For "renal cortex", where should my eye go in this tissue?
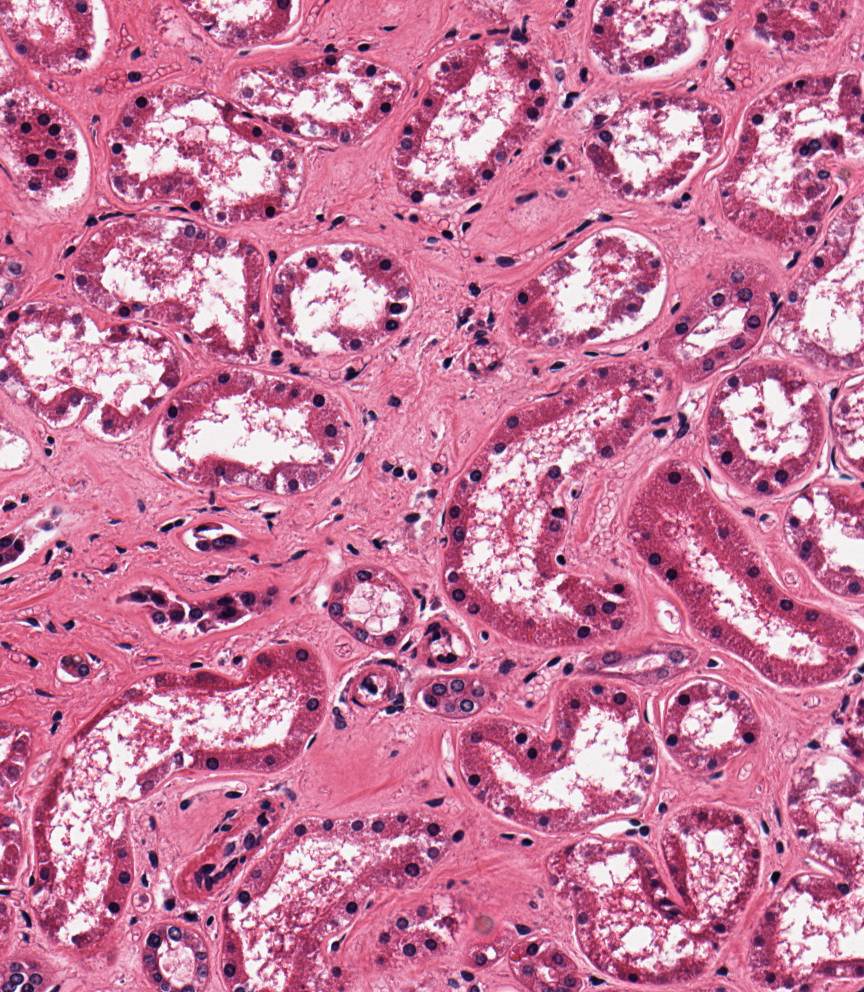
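The section is renal cortex.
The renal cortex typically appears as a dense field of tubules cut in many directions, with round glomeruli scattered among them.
In keeping with this, the field contains tubules, the larger of which are lined by a single layer of cuboidal to low columnar cells with abundant granular eosinophilic cytoplasm. Each lining cell has one round, dark nucleus, set mostly towards the base of the cell. The lumens of these larger tubules hold pale, frothy, vacuolated pink material. Between the tubules, the stroma is widened by pink collagen fibres carrying scattered spindle-shaped nuclei.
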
